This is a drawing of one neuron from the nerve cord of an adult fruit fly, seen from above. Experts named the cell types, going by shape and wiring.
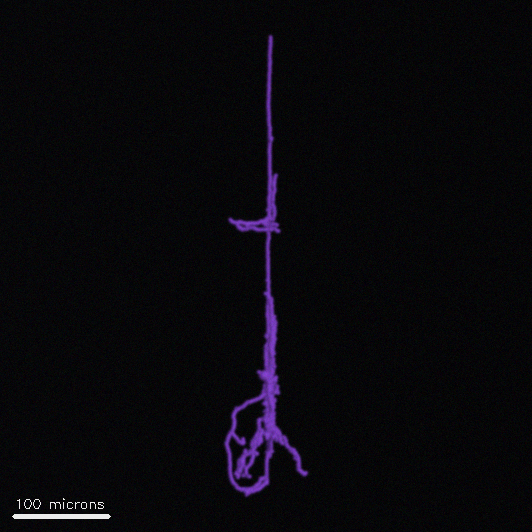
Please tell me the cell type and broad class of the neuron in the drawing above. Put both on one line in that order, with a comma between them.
ANXXX136, ascending neuron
